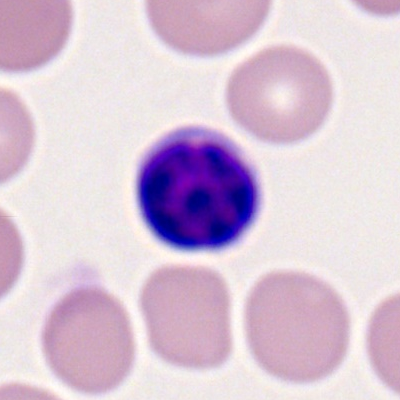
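Lymphocyte, the cell in the middle of this stained blood smear. Its outline is round and smooth, and the nucleus fills almost the whole cell. The chromatin is dark purple, clumped into darker patches. Cytoplasm shows only as a thin pale blue crescent along the upper edge.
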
